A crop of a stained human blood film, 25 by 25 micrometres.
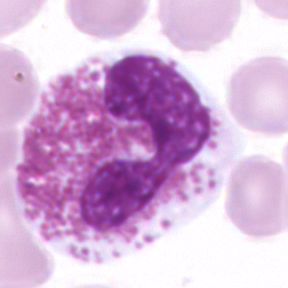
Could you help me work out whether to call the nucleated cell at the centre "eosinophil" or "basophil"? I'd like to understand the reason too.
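Eosinophil, not basophil. Nucleus two-lobed, lying toward the right of the cell, chromatin dense and dark purple.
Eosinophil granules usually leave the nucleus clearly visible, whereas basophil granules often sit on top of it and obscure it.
Granules sparser near the lower right edge.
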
